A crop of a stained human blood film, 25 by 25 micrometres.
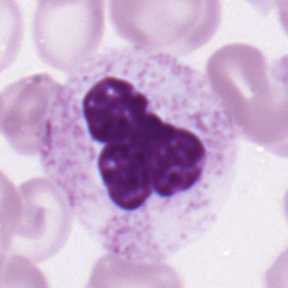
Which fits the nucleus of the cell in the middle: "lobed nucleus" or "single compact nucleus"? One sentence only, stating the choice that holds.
Separate lobes or segments make up the nucleus of this cell.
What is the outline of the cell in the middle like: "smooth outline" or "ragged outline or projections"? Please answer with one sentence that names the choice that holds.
A smooth edge runs around this cell.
